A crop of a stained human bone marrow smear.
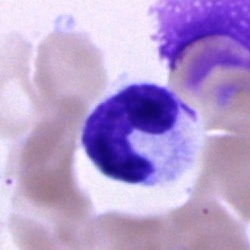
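Band neutrophil with a roughly round, smooth outline. Its nucleus, a curved C-shaped band opening toward the right, lies mainly along the left side of the cell. The cytoplasm is pale lilac rather than blue.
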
